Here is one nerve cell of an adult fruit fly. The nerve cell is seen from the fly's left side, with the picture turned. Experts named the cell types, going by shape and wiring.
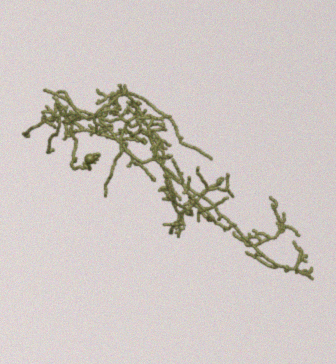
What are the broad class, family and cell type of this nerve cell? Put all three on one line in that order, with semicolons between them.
nerve-cord intrinsic neuron; hemilineage 03B; IN03B038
